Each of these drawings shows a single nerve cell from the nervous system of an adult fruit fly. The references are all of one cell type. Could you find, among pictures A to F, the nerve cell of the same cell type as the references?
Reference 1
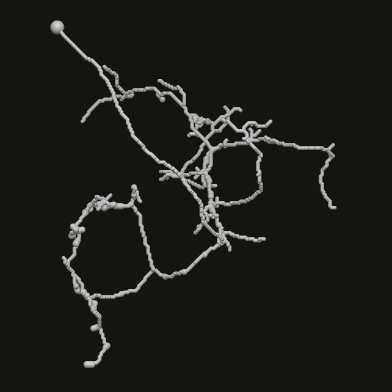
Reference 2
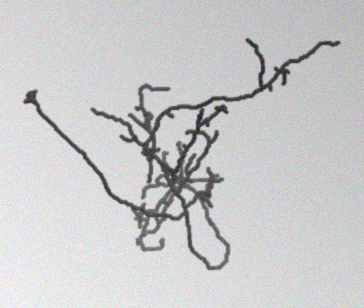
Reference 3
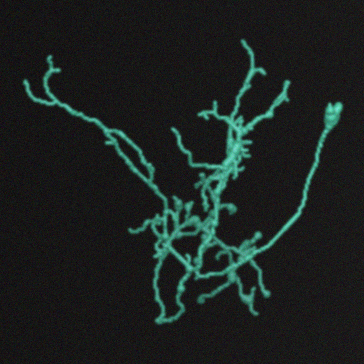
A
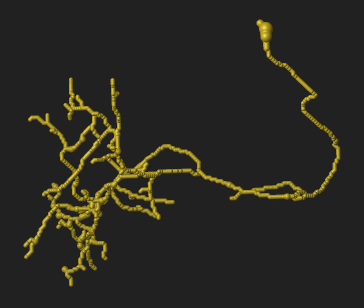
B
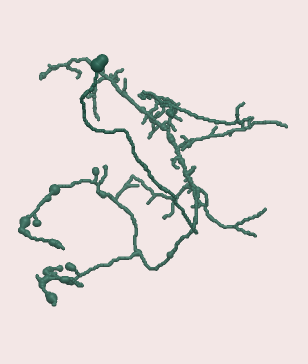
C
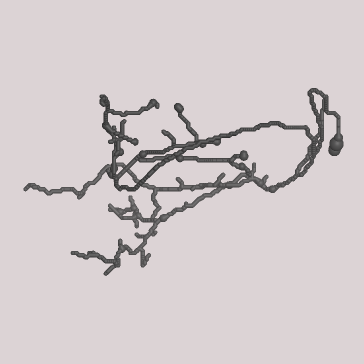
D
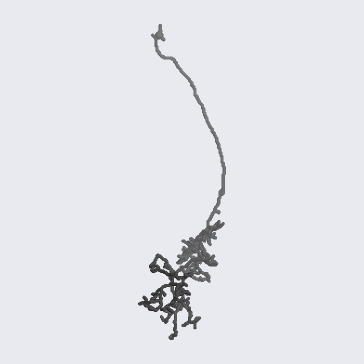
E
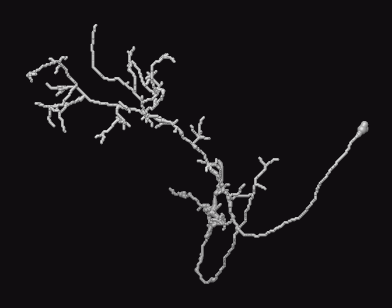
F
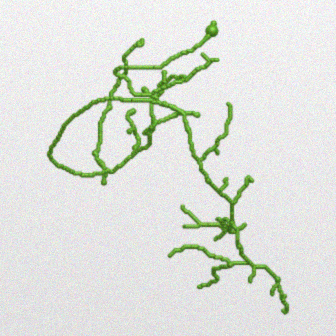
Picture B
